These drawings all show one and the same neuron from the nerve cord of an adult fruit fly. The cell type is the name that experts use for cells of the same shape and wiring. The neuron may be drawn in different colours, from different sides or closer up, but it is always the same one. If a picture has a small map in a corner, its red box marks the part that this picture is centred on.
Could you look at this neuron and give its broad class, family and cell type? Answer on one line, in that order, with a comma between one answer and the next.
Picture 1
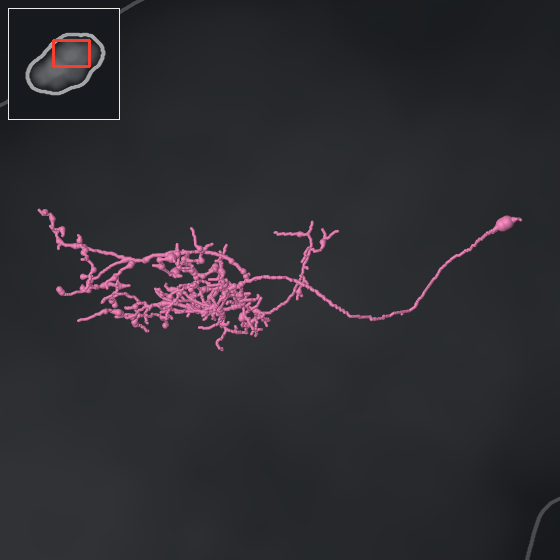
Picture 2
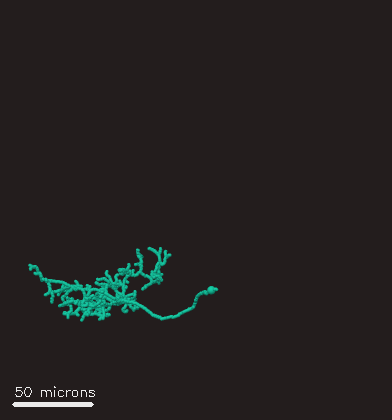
nerve-cord intrinsic neuron, hemilineage 13B, IN13B052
